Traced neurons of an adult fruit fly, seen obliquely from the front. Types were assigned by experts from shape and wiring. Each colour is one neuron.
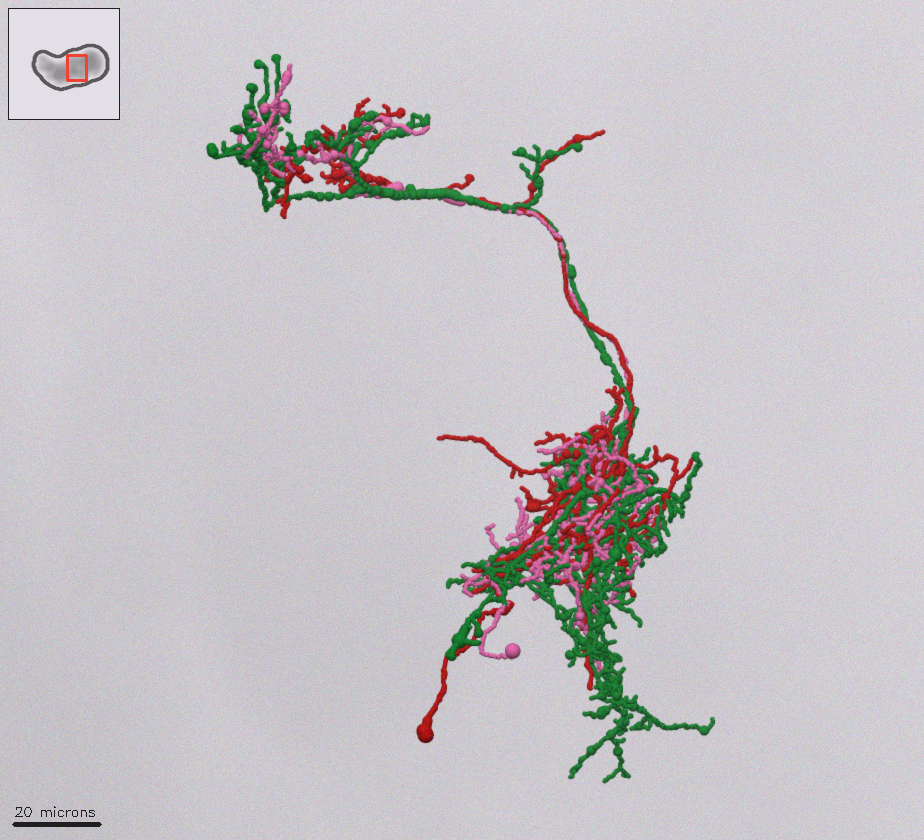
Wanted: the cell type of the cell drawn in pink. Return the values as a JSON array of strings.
["VES032"]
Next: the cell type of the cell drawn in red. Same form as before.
["VES033"]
